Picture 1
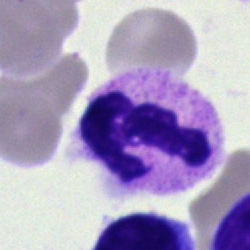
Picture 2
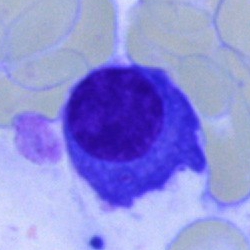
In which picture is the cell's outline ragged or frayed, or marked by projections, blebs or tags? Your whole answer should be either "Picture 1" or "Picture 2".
Picture 2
